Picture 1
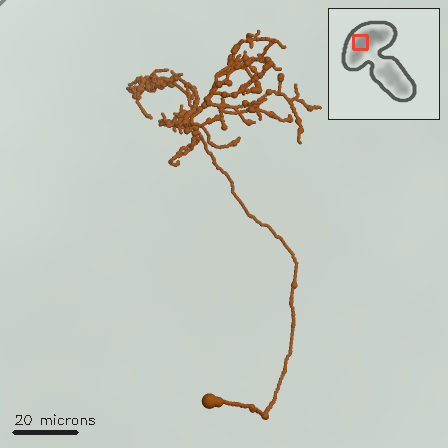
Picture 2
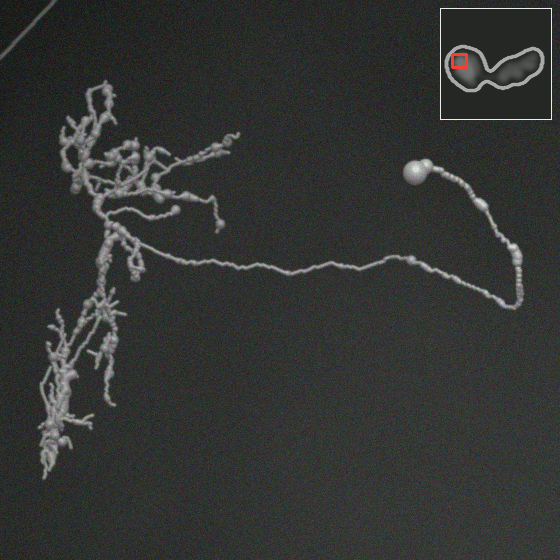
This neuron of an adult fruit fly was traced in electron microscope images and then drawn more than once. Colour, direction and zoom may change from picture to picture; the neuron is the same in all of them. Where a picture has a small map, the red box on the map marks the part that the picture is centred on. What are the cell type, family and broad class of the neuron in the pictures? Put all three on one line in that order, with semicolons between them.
MBON19; hemilineage DL1_dorsal; central-brain intrinsic neuron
